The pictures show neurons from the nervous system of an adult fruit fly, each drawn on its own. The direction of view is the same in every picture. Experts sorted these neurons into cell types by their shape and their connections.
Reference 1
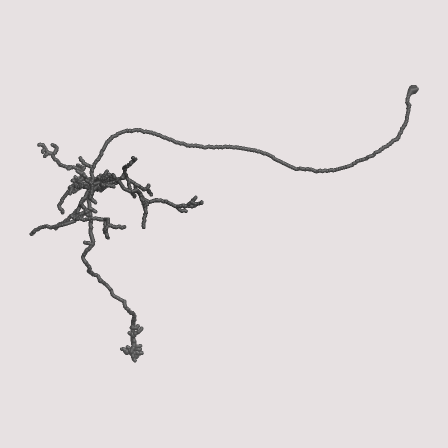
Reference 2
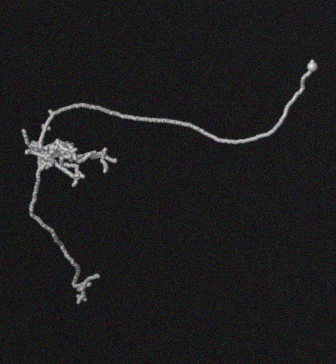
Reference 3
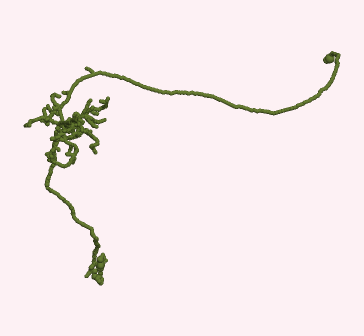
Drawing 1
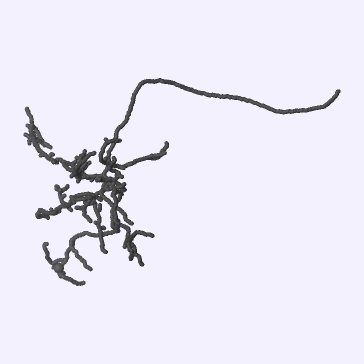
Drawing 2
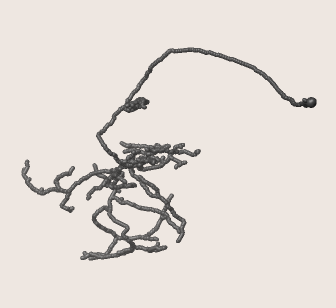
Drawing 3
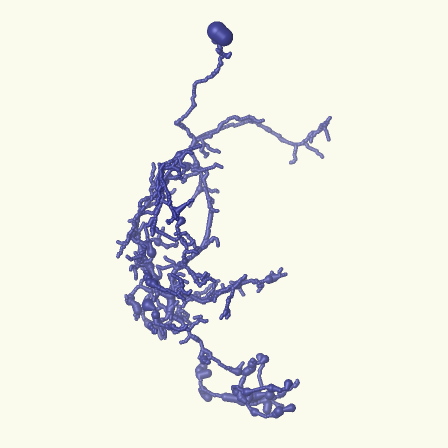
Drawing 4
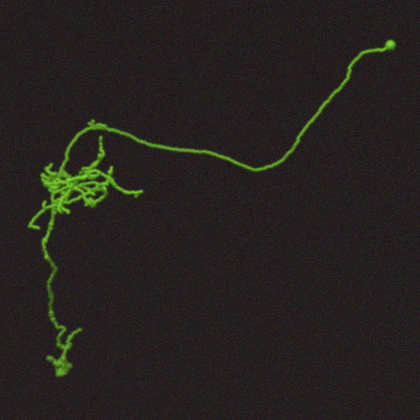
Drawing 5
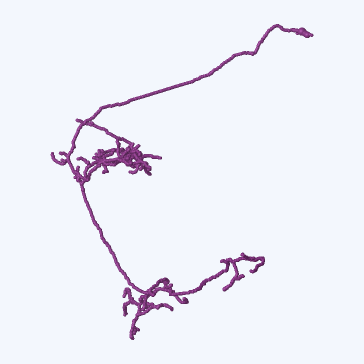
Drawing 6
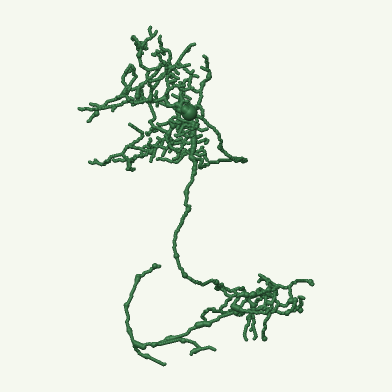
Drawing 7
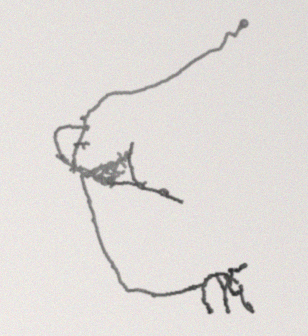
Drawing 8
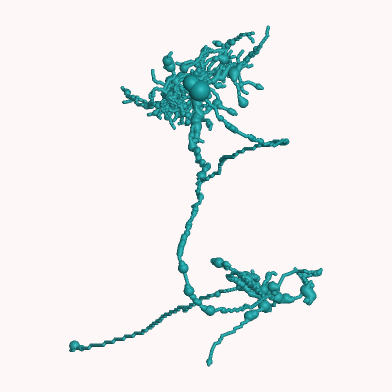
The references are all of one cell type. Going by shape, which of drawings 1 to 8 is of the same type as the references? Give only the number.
4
